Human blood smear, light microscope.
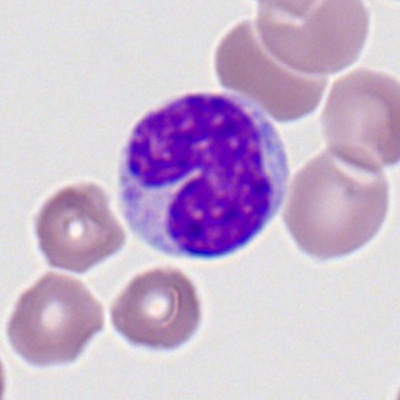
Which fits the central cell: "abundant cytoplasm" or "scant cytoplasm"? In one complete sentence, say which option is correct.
A narrow rim is all the cytoplasm this cell has.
